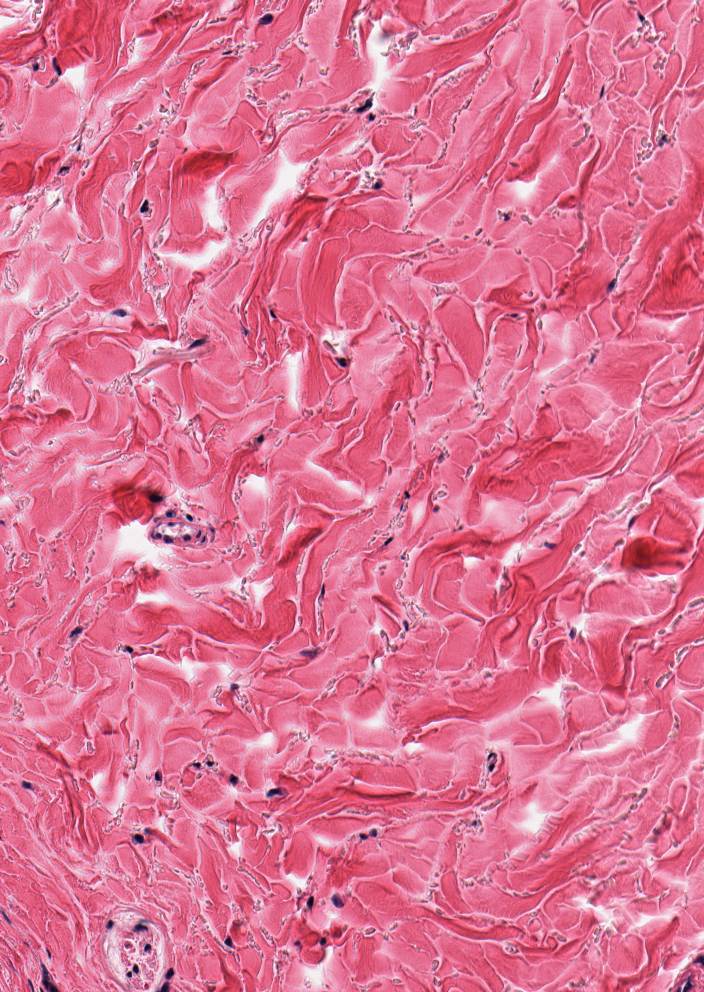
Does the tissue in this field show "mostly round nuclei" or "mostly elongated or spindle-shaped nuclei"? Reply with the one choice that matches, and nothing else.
Mostly elongated or spindle-shaped nuclei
